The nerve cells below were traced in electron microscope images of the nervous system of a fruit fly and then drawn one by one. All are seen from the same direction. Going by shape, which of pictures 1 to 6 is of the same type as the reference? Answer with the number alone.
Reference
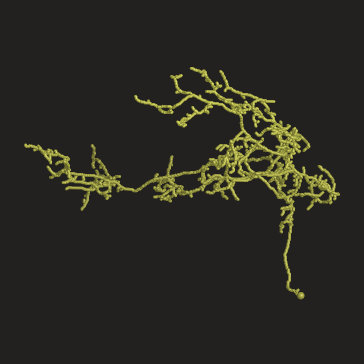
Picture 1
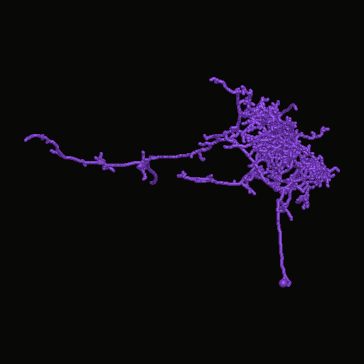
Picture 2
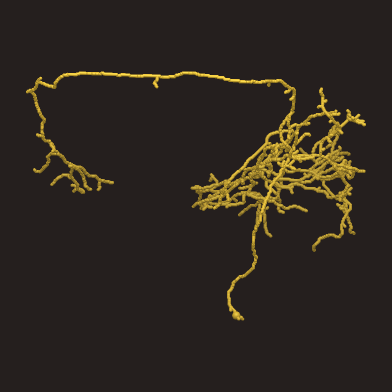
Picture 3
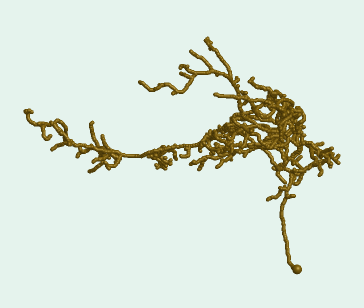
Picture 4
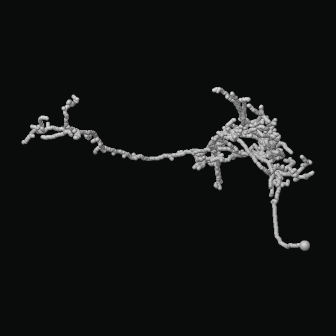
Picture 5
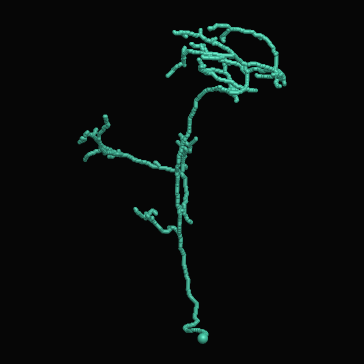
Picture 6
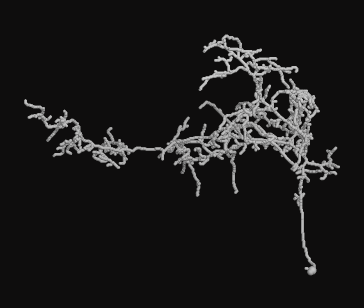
3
